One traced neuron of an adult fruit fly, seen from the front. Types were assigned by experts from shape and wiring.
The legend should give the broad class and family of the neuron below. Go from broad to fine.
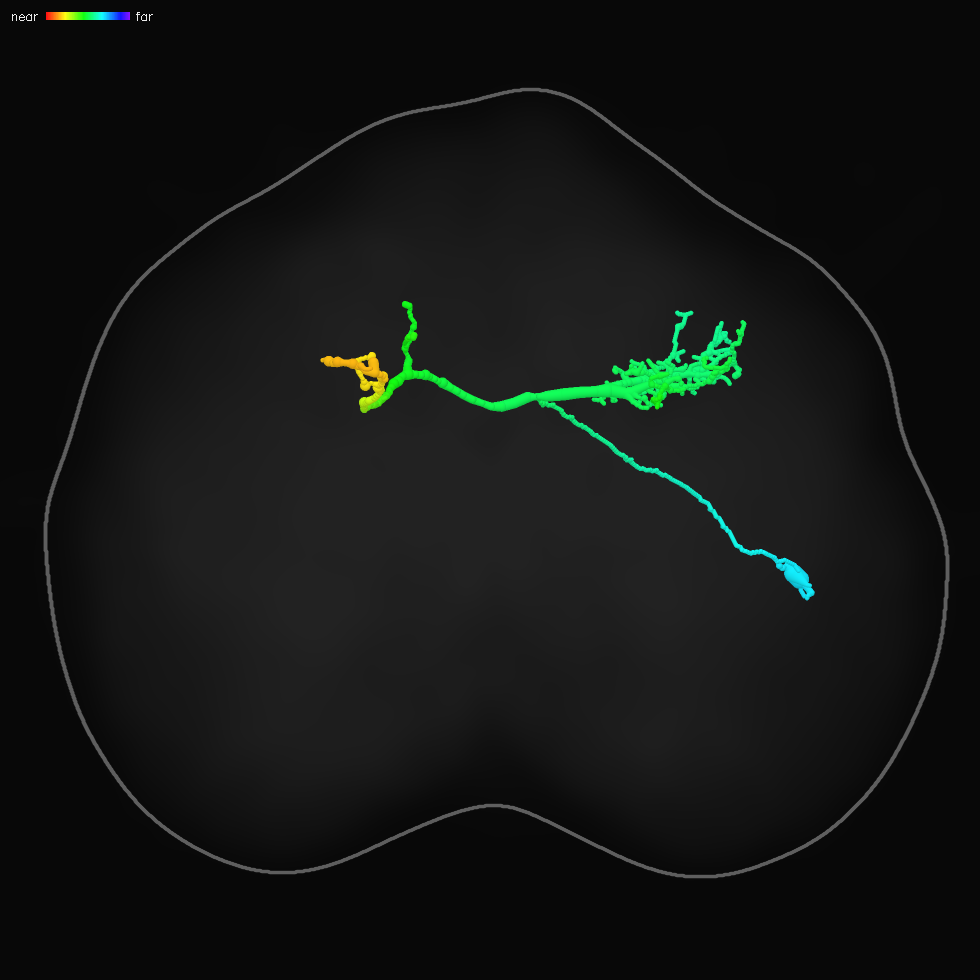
nerve-cord intrinsic neuron; hemilineage 08B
